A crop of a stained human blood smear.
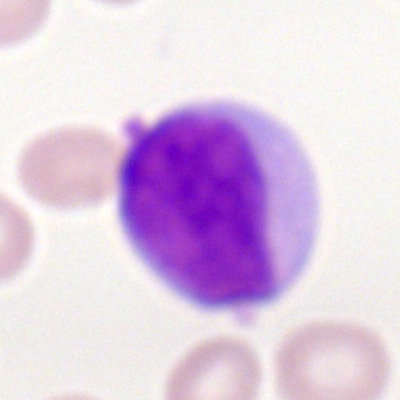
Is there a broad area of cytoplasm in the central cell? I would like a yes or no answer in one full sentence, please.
No, most of the cell is taken up by its nucleus.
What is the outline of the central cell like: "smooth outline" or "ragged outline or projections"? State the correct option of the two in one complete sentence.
This cell's outline is not smooth but rough.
